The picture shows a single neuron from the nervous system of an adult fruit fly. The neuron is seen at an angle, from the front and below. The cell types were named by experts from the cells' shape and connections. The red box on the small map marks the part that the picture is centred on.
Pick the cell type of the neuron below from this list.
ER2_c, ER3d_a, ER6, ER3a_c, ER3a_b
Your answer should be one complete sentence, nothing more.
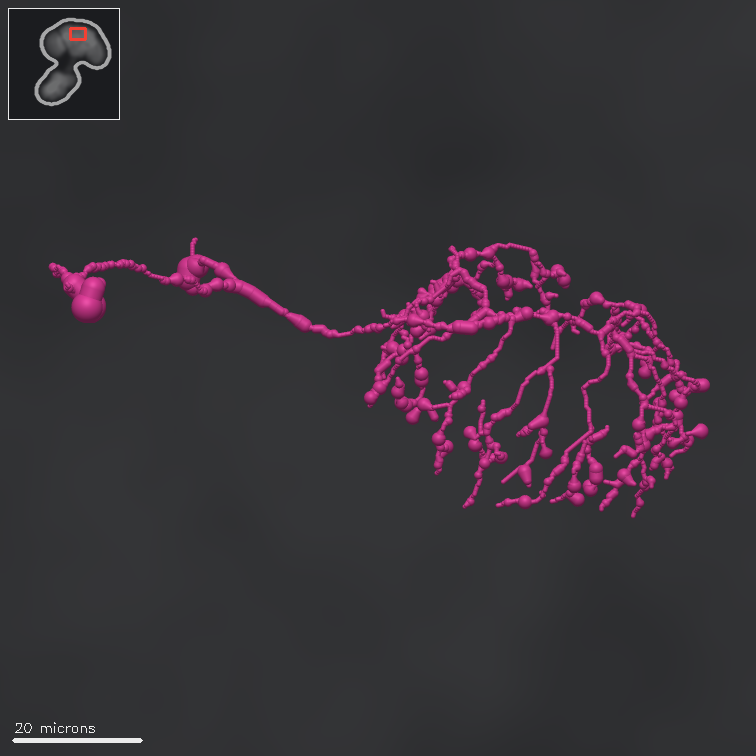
In the scheme of cell types, this neuron is ER2_c.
